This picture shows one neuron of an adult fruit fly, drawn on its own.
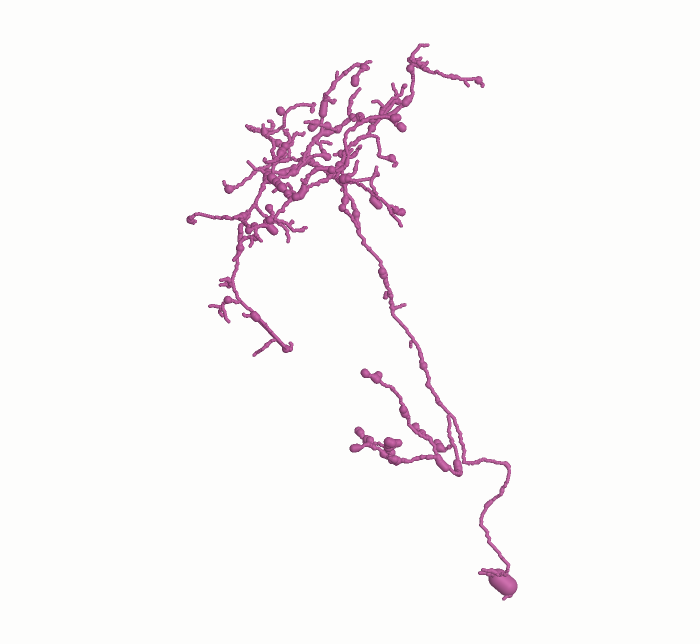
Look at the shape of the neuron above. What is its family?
hemilineage 16B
